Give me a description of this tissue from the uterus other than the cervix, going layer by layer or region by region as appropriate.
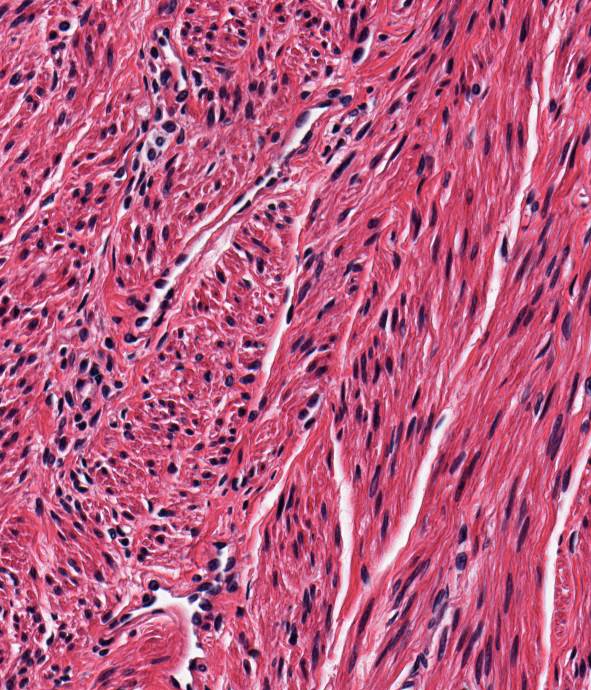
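On the right, where cells are cut lengthwise, the nuclei are elongated and cigar-shaped with blunt ends. The muscle cell cytoplasm is deep pink and finely fibrillar. Nuclei look more crowded in the left half than the right. No epithelium or glands anywhere, either.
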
